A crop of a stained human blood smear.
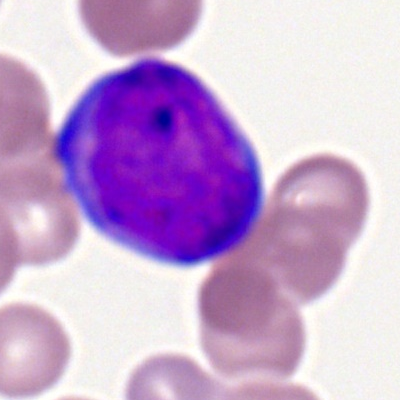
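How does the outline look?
Smooth and rounded, slightly oval.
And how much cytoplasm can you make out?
Just a thin rim of deep blue around the nucleus, clearest along the left edge.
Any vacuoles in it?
No clear vacuoles are seen.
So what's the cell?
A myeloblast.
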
